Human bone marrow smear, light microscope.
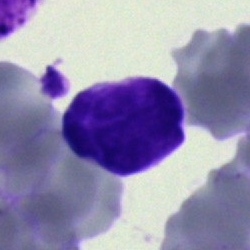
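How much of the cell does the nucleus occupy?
Almost all of it; no distinct rim of cytoplasm surrounds it.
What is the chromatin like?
Dense and dark purple throughout, with no nucleoli visible.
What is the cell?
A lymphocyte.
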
